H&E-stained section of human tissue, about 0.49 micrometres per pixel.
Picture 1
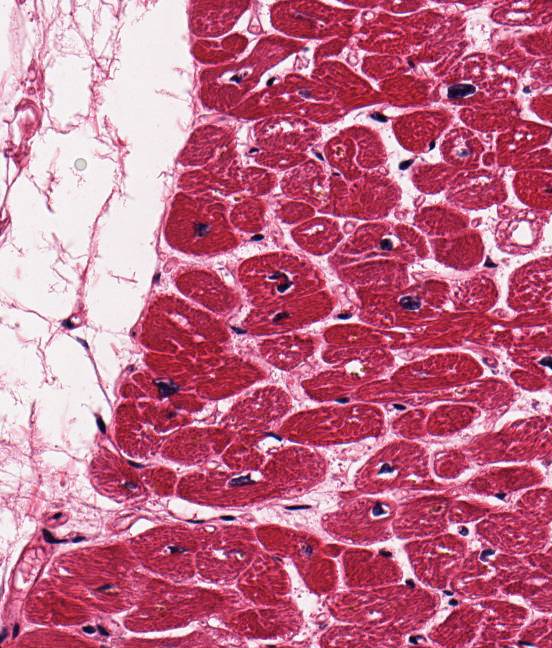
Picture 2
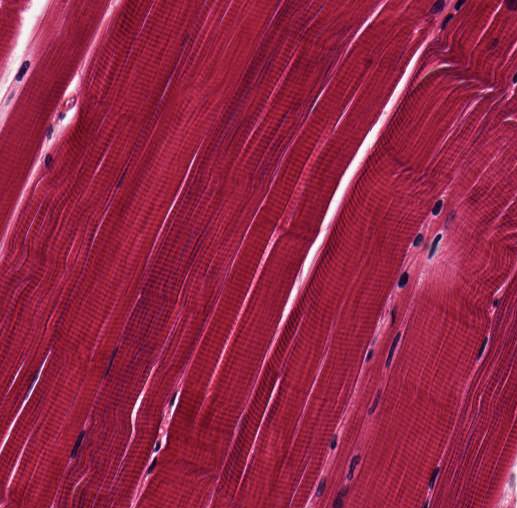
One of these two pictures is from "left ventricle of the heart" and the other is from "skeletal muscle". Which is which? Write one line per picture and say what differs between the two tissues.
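Picture 1: left ventricle of the heart. Many central nuclei are surrounded by a small pale clear zone in the cytoplasm.
Picture 2: skeletal muscle. The dark nuclei lie at the edges of the fibres rather than in their centres.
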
